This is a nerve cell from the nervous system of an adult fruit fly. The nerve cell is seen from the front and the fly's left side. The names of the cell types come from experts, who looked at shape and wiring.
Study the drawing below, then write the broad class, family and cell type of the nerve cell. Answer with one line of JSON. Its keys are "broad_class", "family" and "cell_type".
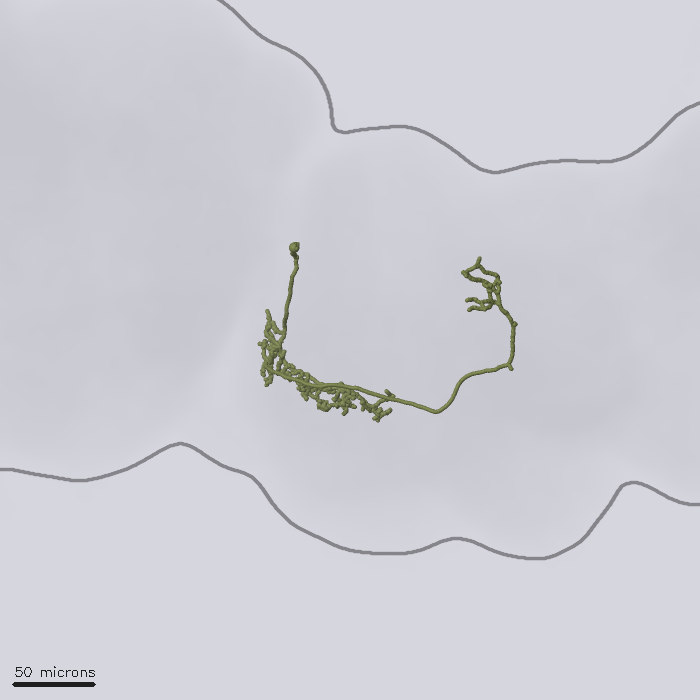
{"broad_class": "optic-lobe intrinsic neuron", "family": "Lat", "cell_type": "Lat3"}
